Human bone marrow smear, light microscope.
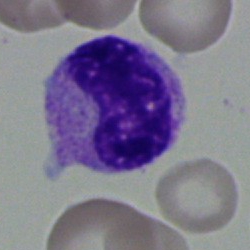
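Metamyelocyte, the cell in the middle of this stained bone marrow smear. Notice how the nucleus is indented on its left side, which gives it a kidney-like shape, and how it sits off-centre toward the right while filling most of the cell. The chromatin looks dark purple and coarsely clumped. The cytoplasm, gathered mostly on the left, is lilac-pink rather than deep blue.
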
